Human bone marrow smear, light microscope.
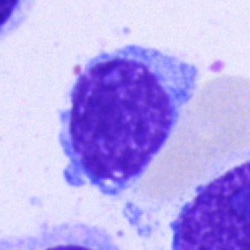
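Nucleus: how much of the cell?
Most of it.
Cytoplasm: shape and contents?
A rim, widest at upper right; no granules visible.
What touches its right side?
A pale cell without a nucleus.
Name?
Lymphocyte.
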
